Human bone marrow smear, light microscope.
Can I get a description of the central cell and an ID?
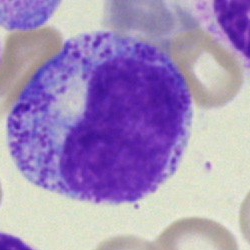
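A shallow indentation marks the left side of the nucleus, which lies off-centre toward the right of the cell. The chromatin is dark purple with a finely mottled texture. The cytoplasm is pale blue. The central cell is a promyelocyte.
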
